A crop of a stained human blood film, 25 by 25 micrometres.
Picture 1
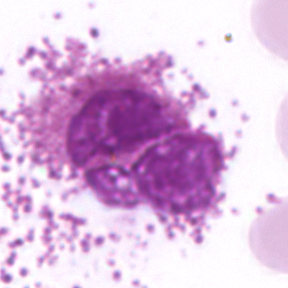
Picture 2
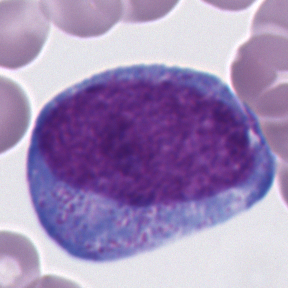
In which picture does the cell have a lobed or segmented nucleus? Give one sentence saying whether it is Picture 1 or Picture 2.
There is a nucleus made of distinct lobes in the cell of Picture 1.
